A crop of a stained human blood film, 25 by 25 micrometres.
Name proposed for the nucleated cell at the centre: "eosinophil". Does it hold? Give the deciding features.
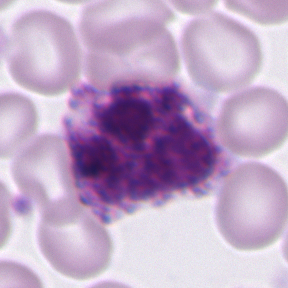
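No, eosinophil isn't right here; this one is a basophil. What settles it is the coarse dark blue-violet granules scattered densely across the whole cell.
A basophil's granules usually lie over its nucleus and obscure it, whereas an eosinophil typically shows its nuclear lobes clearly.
Beyond that, the outline is irregular and ragged, with granules studding the margin, and pale pinkish-lilac cytoplasm shows between the granules. No nucleolus can be seen, and the cell is larger than the neighbouring red cells.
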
